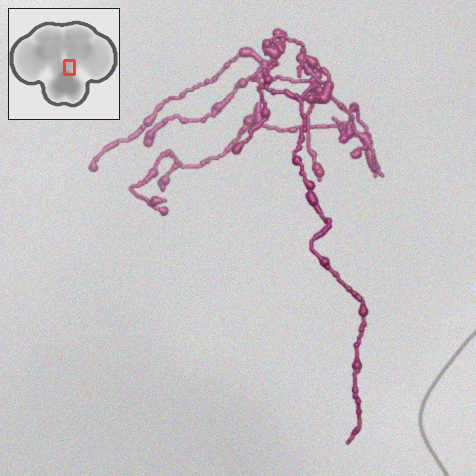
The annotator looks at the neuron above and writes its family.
class gustatory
